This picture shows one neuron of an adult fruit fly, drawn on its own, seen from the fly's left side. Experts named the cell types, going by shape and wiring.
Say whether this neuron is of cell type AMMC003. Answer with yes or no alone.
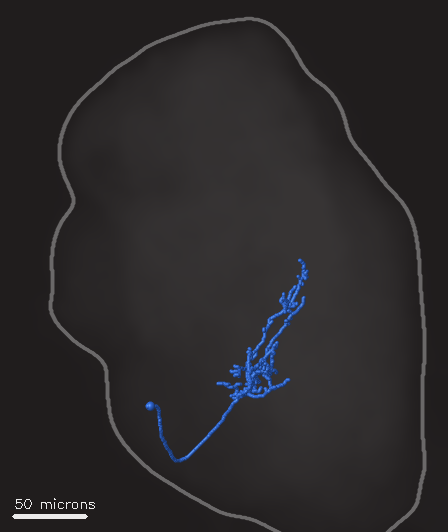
yes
